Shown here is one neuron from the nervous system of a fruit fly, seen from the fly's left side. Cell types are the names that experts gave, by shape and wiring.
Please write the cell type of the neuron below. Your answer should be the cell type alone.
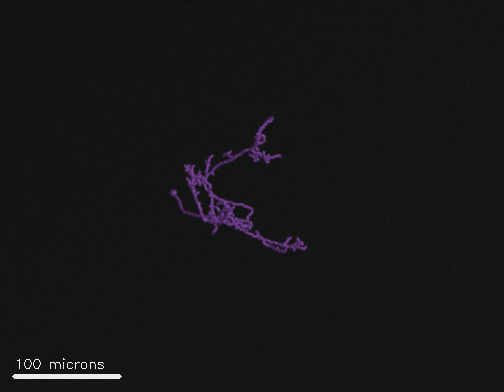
CL055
